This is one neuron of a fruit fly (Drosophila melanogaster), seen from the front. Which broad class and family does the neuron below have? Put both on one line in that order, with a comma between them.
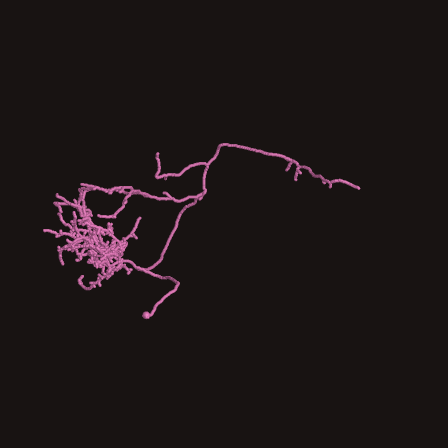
central-brain intrinsic neuron, hemilineage LALv1_ventral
